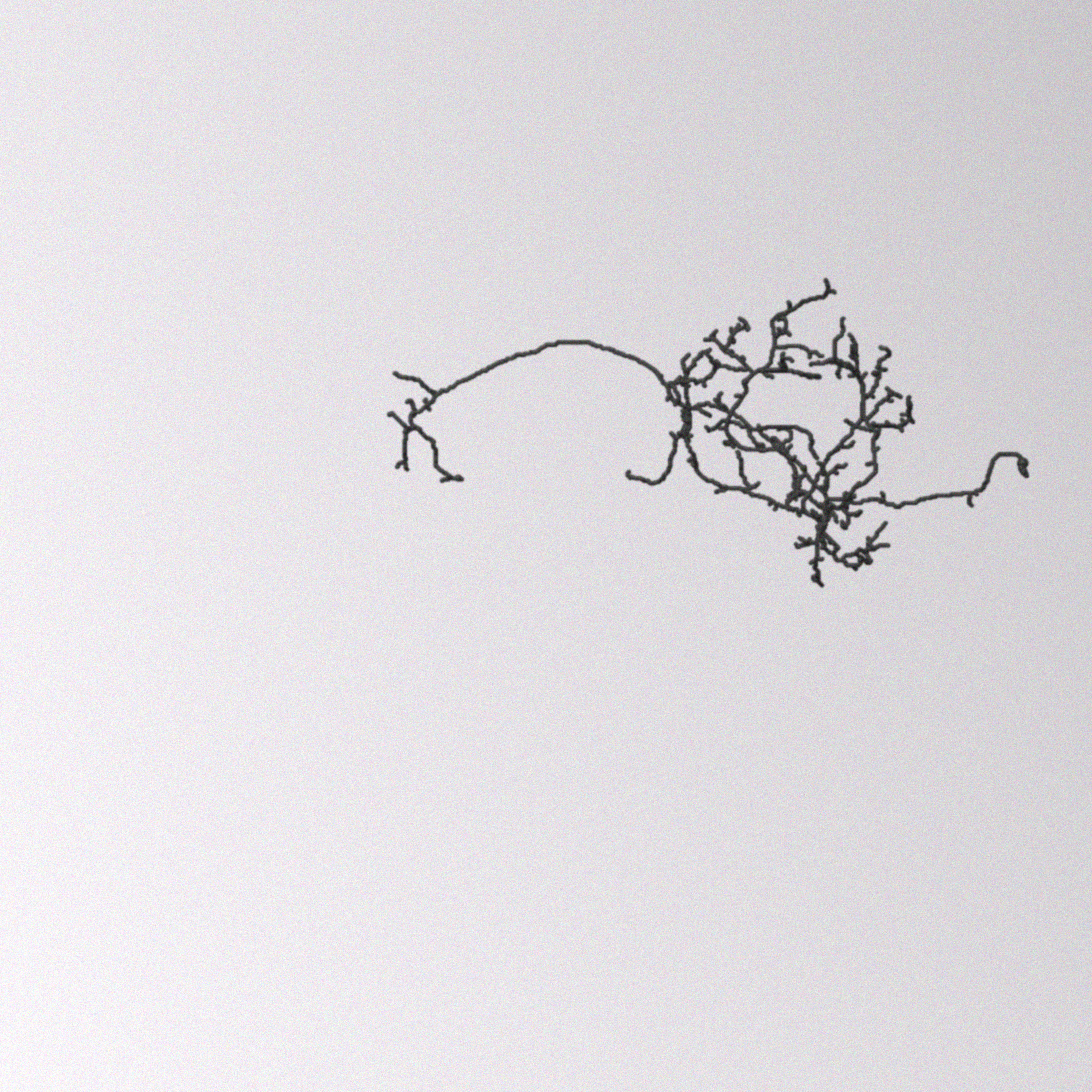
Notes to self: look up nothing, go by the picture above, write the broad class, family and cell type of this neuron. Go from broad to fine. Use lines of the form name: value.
broad class: central-brain intrinsic neuron
family: hemilineage VLPl2_medial
cell type: CL062_a2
